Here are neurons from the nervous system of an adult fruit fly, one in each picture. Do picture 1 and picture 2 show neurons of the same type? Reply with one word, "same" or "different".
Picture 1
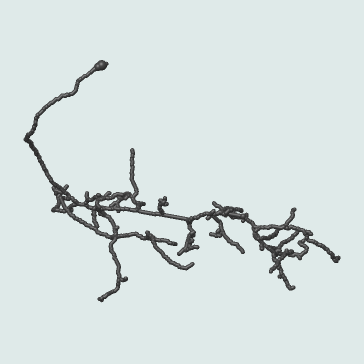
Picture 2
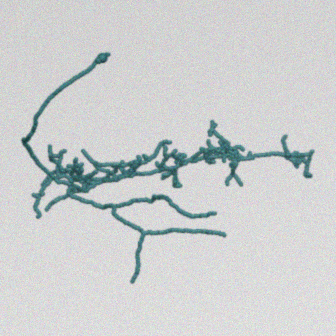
different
